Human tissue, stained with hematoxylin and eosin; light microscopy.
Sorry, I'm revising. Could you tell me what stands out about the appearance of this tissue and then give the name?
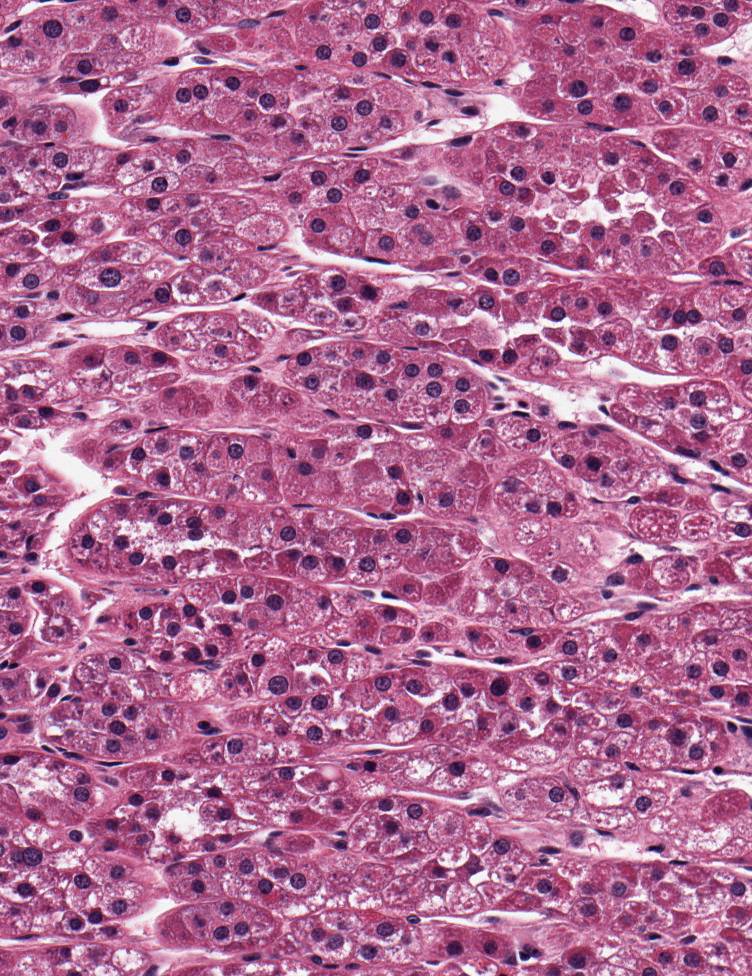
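You'll notice many cells with pale, finely vacuolated cytoplasm, mixed in with cells whose cytoplasm is solidly pink. They're grouped in solid cords, with no central glandular lumens. Thin septa run between the cords, carrying flattened, dark, elongated nuclei. There are no fat cells anywhere in the field. It's adrenal gland.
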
